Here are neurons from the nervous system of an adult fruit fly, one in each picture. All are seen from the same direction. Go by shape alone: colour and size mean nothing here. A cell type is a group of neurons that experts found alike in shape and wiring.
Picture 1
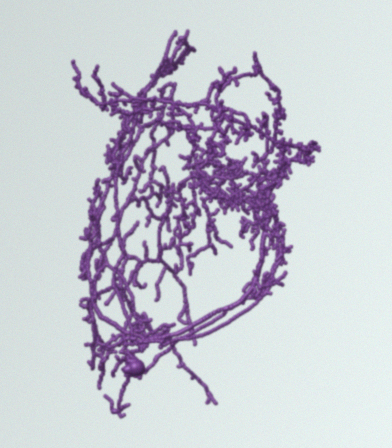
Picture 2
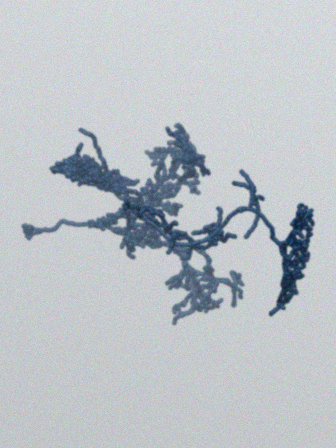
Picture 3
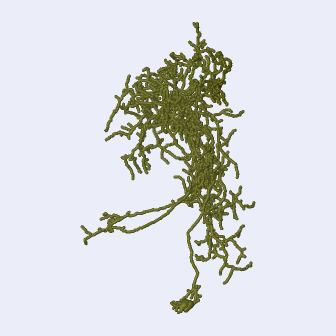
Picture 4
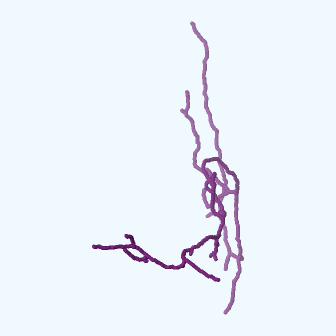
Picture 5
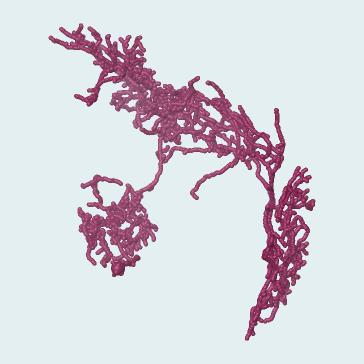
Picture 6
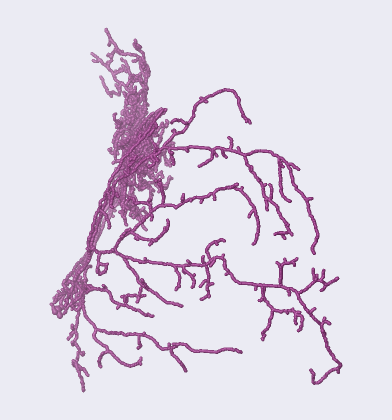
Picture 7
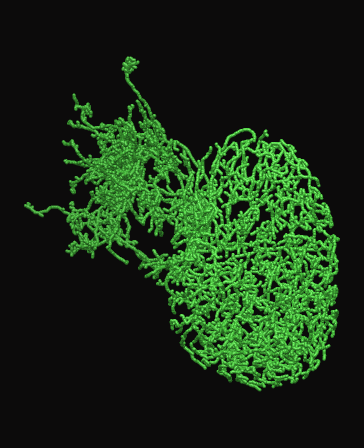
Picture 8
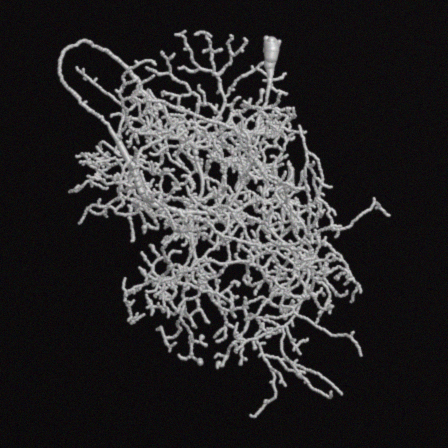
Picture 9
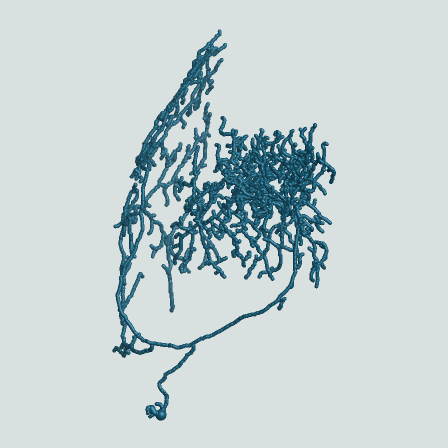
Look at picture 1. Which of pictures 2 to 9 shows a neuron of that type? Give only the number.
6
